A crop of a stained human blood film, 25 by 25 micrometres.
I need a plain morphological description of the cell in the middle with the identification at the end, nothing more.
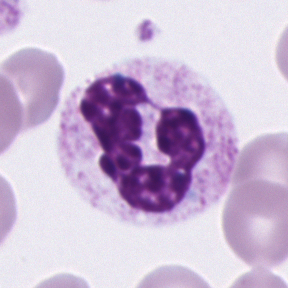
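What strikes me first is the nucleus, divided into three or more lobes arranged around a pale central space. The chromatin in those lobes is dark purple and coarsely clumped. There's plenty of cytoplasm, pale pinkish-lilac. Fine pink-violet granules are scattered throughout it. The cell in the middle is a segmented neutrophil.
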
